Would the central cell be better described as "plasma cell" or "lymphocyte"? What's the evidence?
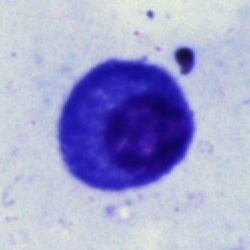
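It is a plasma cell. Check one, the nucleus: it sits off-centre, toward the right side of the cell.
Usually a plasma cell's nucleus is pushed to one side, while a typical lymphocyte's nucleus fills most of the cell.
Check two, the cytoplasm: deep blue, with its broadest band on the left of the nucleus.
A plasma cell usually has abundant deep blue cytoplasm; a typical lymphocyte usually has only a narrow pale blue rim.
Finally, the outline is round and smooth.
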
